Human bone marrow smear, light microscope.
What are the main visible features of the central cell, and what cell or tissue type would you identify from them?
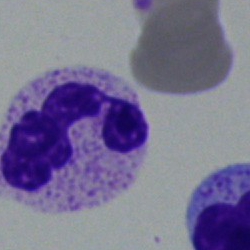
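The cell has a round and smooth outline. Its nucleus contains dense, clumped, dark purple chromatin, with no nucleoli visible. No vacuoles are seen in the cytoplasm. Answer: segmented neutrophil.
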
